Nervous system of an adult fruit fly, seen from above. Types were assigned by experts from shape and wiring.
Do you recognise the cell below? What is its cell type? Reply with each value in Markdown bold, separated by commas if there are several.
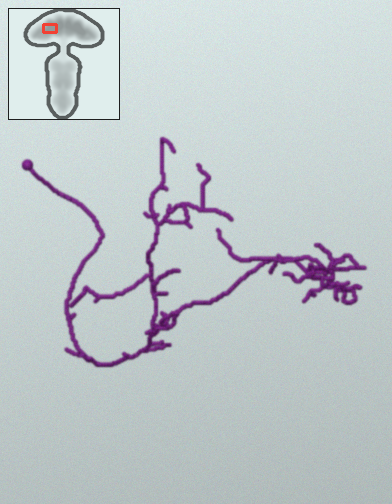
**CB4087**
